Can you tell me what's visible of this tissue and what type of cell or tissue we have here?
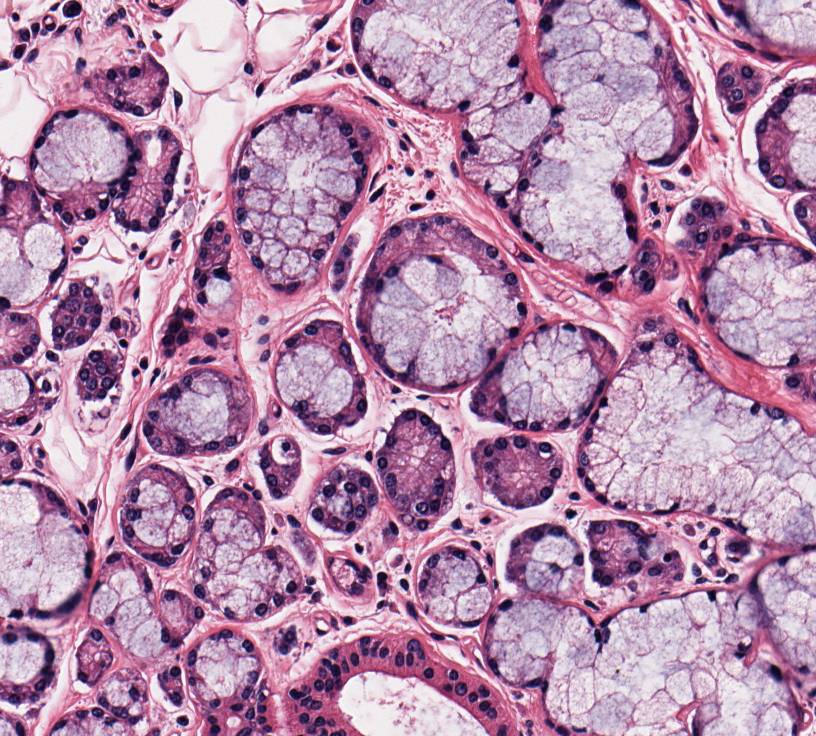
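Mucous acini with pale grey-violet, foamy cytoplasm pack most of the field, their nuclei dark and flattened basally. Some are capped at one side by a crescent of darker serous cells. A duct sits at bottom centre, its pale lumen lined by a single layer of cuboidal to columnar cells with pink cytoplasm. Tissue: minor salivary gland.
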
